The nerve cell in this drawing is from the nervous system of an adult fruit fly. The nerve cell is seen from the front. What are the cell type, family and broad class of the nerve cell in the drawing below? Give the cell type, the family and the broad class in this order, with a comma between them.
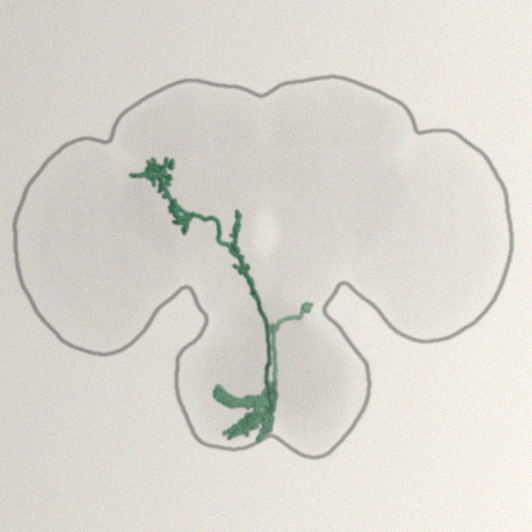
AN05B102c, hemilineage 05B, ascending neuron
